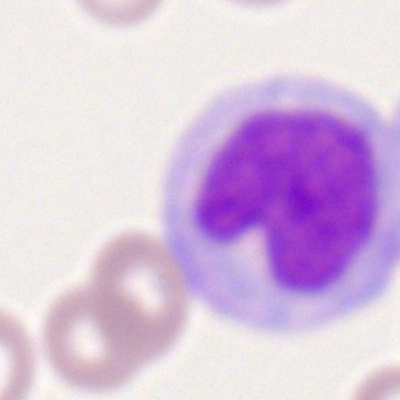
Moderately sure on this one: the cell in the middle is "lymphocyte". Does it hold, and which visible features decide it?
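The nucleus is kidney-shaped, with its notch on the lower-left side, and that is the deciding feature. The name lymphocyte does not fit; this cell is a monocyte.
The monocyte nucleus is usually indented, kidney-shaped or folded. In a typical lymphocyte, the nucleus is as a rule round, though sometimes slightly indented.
The chromatin here is purple and mottled, with lighter and darker patches.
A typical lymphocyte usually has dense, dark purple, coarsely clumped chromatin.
Also seen: a round, smooth outline, pale greyish-lilac blue cytoplasm without distinct granules, and red cells lying to the lower left.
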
